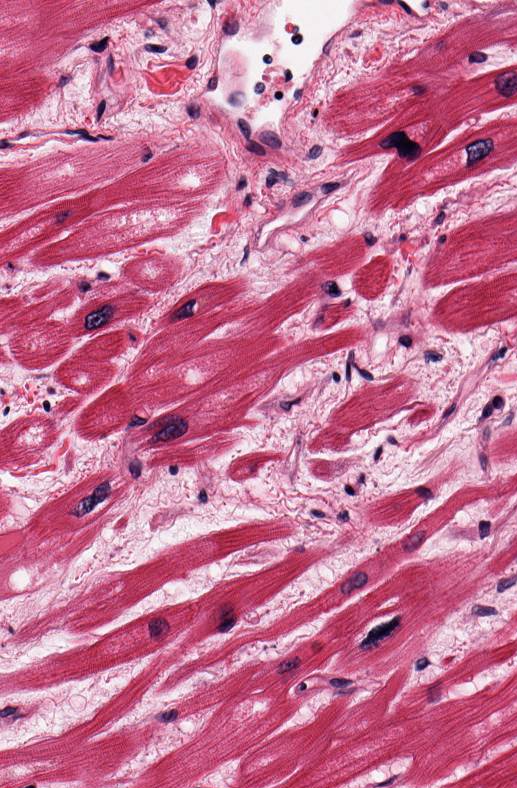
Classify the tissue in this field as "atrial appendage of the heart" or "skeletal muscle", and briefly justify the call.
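This is atrial appendage of the heart rather than skeletal muscle. Each fibre has one nucleus, sitting in its centre.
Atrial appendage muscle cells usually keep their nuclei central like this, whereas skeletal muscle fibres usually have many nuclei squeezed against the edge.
Some nuclei are enlarged, dark and irregular in outline, for example near the upper right and the lower right. Many fibres show a pale, cleared zone around or beside the nucleus. Loose, pale pink, wispy stroma with small scattered nuclei widens the spaces between fibres, most broadly through the upper middle.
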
